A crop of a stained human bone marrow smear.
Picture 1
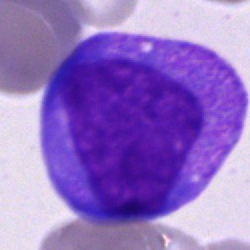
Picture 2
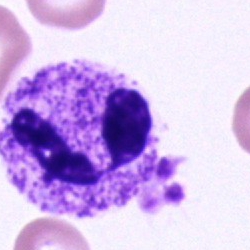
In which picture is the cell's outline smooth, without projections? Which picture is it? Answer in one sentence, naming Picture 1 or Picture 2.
The cell of Picture 1 has a smooth border with no projections, blebs or tags.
